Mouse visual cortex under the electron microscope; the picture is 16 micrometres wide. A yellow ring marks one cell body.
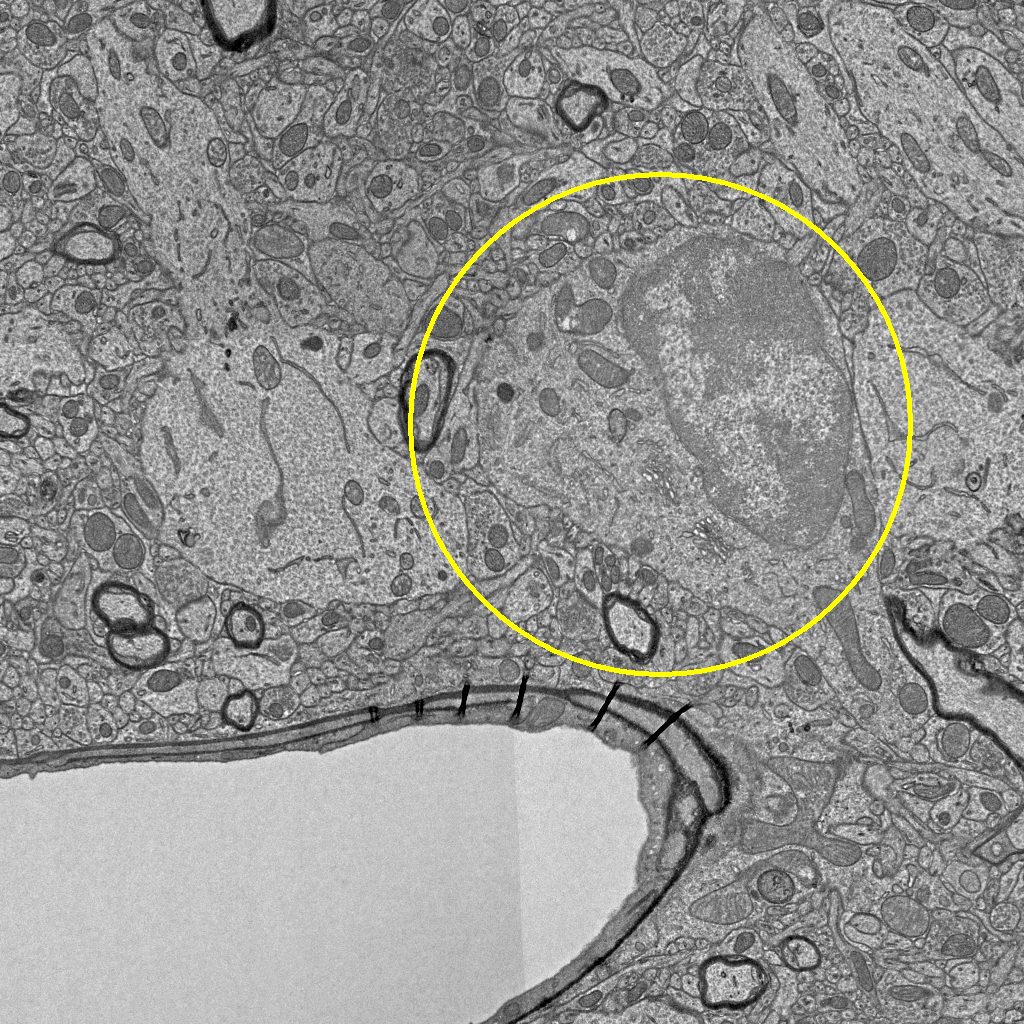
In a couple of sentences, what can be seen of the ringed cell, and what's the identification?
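Start with the nucleus: an elongated oval, its long axis slanting from upper left to lower right. Its envelope is smooth, without deep infoldings; no distinct nucleolus shows. In the cytoplasm below and left of it, two Golgi regions hold small pale vesicles. This is an oligodendrocyte.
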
